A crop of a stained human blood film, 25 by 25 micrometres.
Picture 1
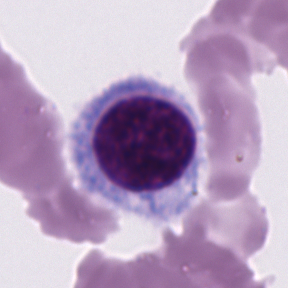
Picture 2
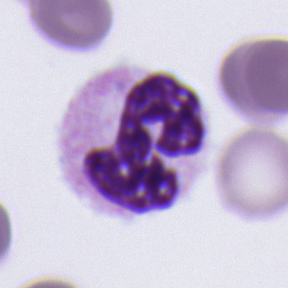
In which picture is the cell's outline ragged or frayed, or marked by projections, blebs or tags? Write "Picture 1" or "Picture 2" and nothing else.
Picture 1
